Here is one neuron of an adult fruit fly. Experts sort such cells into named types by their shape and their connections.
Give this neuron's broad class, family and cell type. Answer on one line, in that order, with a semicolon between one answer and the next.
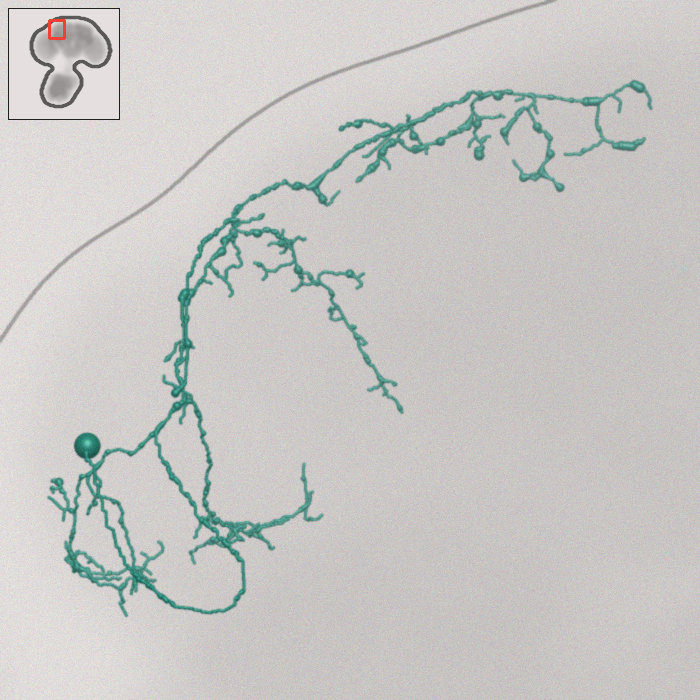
central-brain intrinsic neuron; hemilineage LHl1; LHAV4d1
